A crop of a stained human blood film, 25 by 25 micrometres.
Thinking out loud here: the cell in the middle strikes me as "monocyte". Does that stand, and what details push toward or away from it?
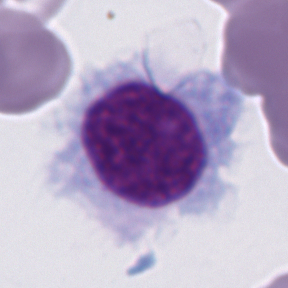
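The name monocyte does not suit this cell; it is a hairy cell. Decisive is the border, which is ragged, with many fine hair-like projections all around.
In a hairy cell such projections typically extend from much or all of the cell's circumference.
The cytoplasm is pale greyish-blue and shows no distinct granules.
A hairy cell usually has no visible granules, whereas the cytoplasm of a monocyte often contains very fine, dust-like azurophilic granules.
The lack of granules therefore speaks for hairy cell and somewhat against monocyte. Also seen, without weighing either way: the nucleus, about 11 micrometres across, sits roughly in the centre with cytoplasm on all sides; the cytoplasm contains no clear vacuoles; and a small pale blue fragment lies just below the cell, separate from it.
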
